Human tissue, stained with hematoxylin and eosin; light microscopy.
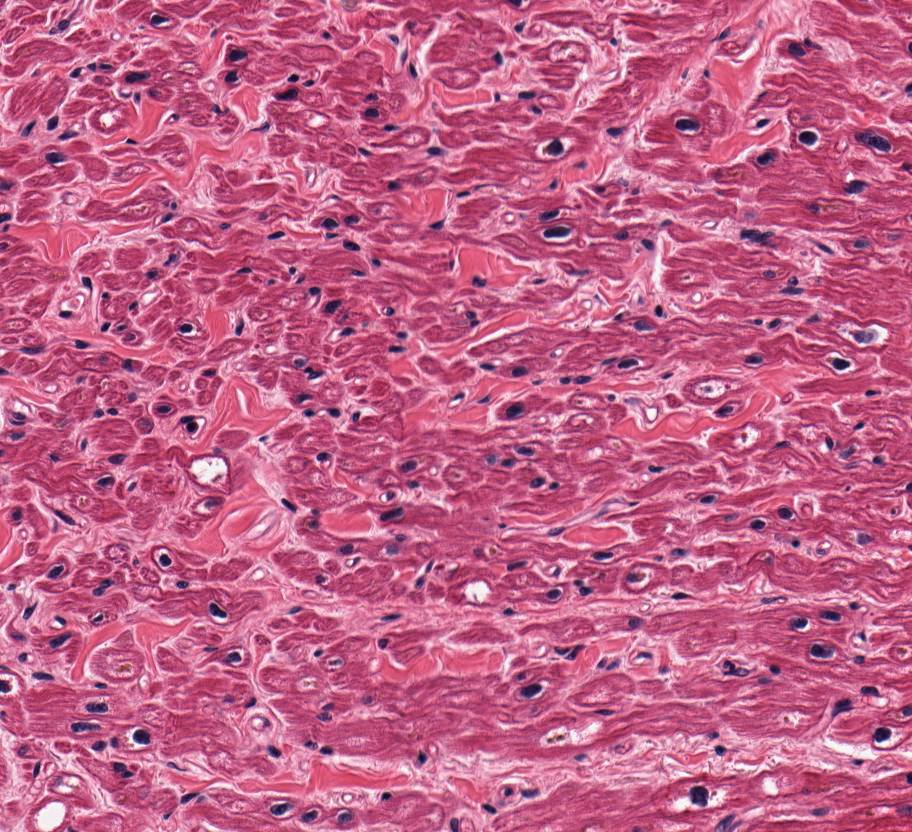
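Atrial appendage of the heart: the whole field is muscle fibres and collagen, with no epithelium or glands anywhere. Below, fibres run mostly horizontally. Many nuclei sit in a small clear halo of pale cytoplasm. Irregular bands of smooth, paler pink collagen run between fibres throughout.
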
